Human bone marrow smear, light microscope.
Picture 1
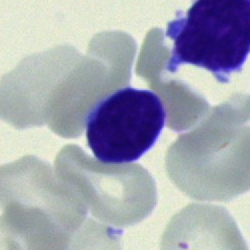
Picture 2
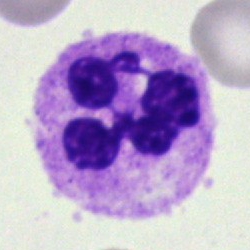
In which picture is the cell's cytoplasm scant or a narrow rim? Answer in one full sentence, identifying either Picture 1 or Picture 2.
It is the cell in picture 1 whose nucleus fills most of it.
